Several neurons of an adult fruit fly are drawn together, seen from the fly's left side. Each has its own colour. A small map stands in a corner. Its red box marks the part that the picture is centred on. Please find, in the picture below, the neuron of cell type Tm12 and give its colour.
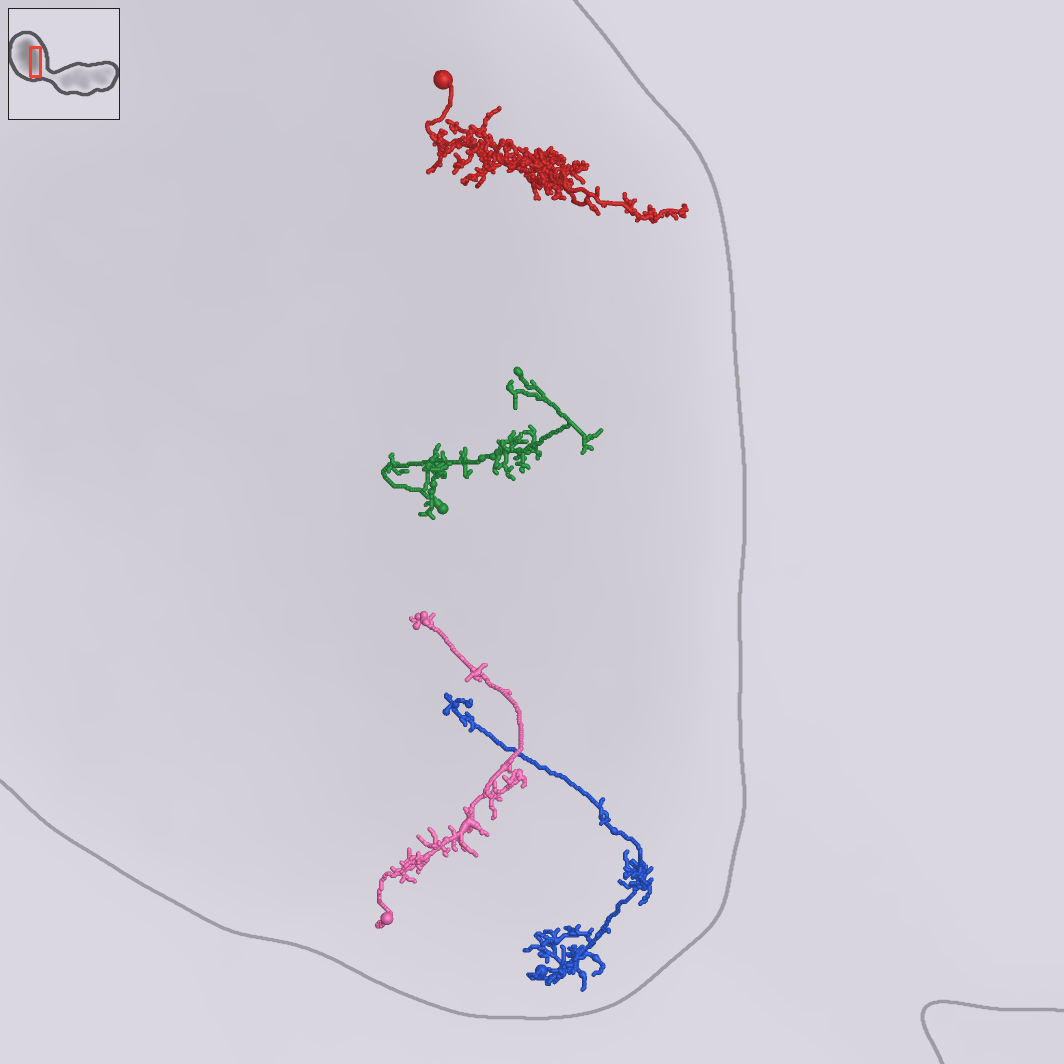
pink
